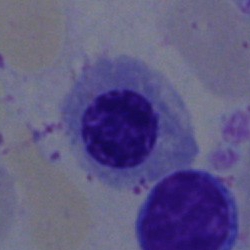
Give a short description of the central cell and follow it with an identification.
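Look first at the edge of the cell: its outline is irregular rather than smoothly round. Inside, the chromatin is dark purple and coarsely clumped. The cytoplasm is abundant, making a wide rim around the nucleus, and you will find no distinct granules in it. This cell is an erythroblast.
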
